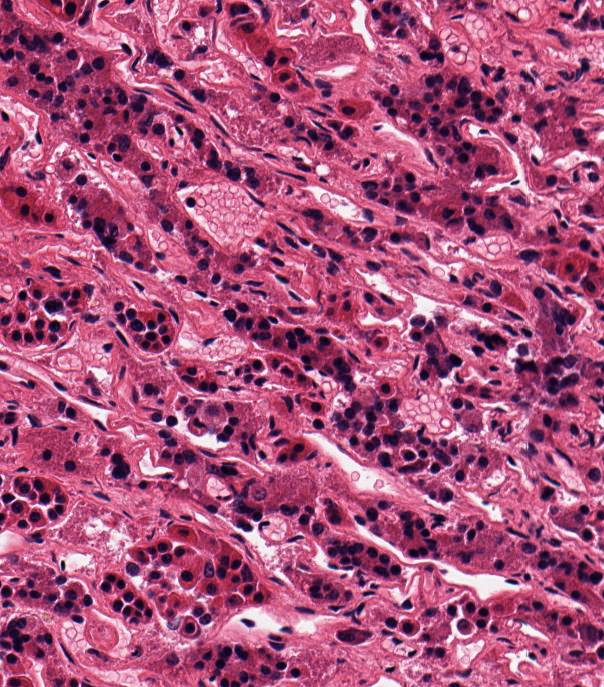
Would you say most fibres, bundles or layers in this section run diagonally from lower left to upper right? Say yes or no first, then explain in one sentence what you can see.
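No. Small nests and cords of cells are separated by pink fibrous strands that run diagonally from upper left to lower right across the field.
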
